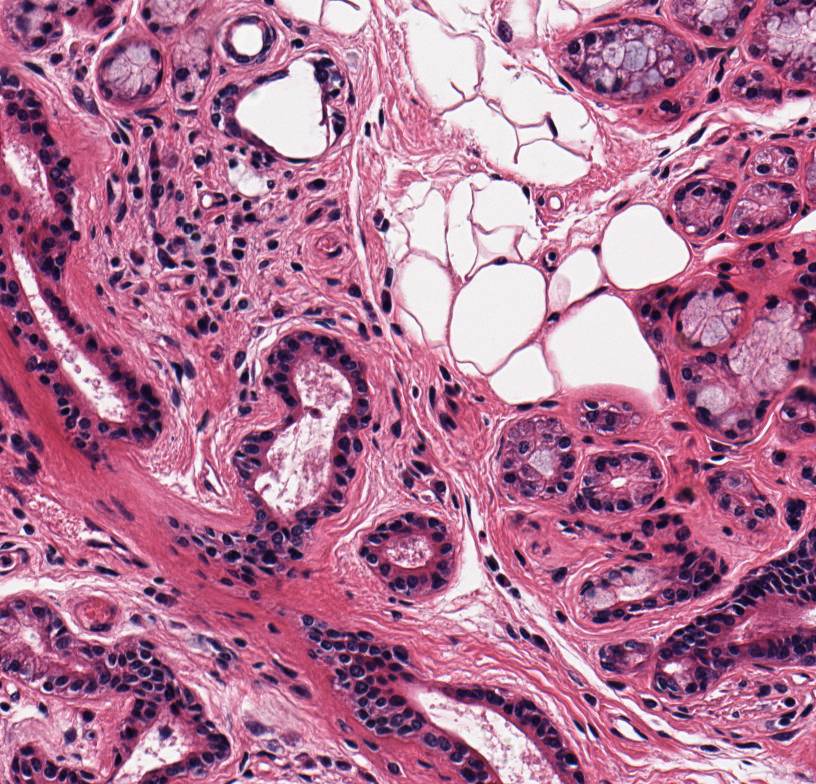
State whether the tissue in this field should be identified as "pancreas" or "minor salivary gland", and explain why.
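This is minor salivary gland. First check: the acini at the right edge are small, rounded and filled with pale, bubbly, greyish-blue mucous cytoplasm.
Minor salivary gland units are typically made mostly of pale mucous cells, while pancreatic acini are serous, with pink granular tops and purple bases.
Next, their nuclei are flattened and pressed against the cell bases. Also noted: the upper left quarter's stroma is crowded with small, round, dark nuclei between the ducts.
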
